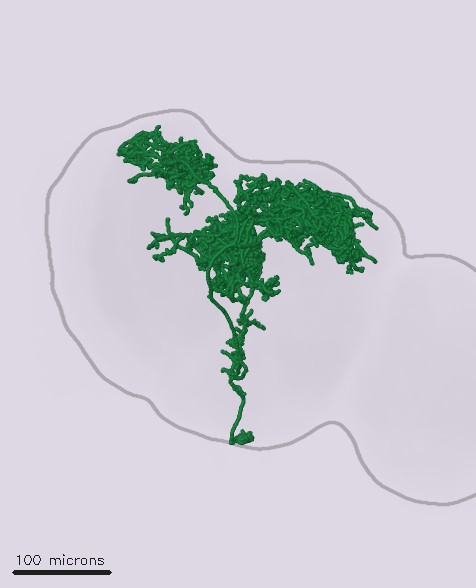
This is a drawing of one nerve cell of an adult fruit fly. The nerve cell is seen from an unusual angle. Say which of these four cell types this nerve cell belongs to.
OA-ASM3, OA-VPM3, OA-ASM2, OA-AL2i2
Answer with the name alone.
OA-VPM3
